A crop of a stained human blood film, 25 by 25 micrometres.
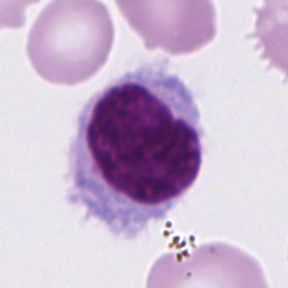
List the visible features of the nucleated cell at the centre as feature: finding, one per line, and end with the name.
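Cell size: about 15 by 12 micrometres
Edge: ragged, with fine irregular cytoplasmic fringes
Cytoplasm: pale blue-grey, its widest rim lower left of the nucleus
Nuclear shape: oval, with a shallow notch on the right side
Nuclear size: about 11 by 9 micrometres, about 60% of the cell's area
Cell type: hairy cell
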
